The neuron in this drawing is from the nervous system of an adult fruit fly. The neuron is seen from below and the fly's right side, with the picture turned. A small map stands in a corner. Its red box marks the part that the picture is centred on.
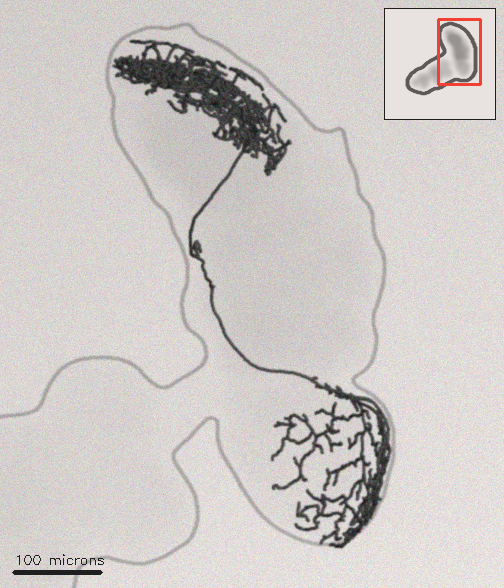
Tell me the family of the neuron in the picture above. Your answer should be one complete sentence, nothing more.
The neuron is sorted into family MeVPMe.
